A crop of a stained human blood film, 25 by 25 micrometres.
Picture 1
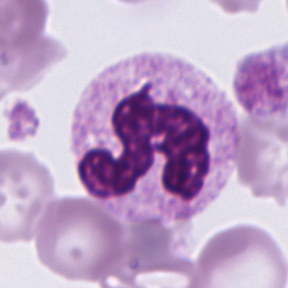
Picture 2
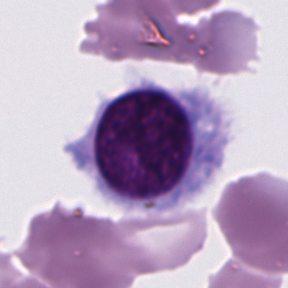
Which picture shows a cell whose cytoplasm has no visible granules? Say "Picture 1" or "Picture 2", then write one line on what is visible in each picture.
Picture 2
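Picture 1: Fine lilac granules are scattered evenly through the cytoplasm.
Picture 2: No granules are visible in the cytoplasm.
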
